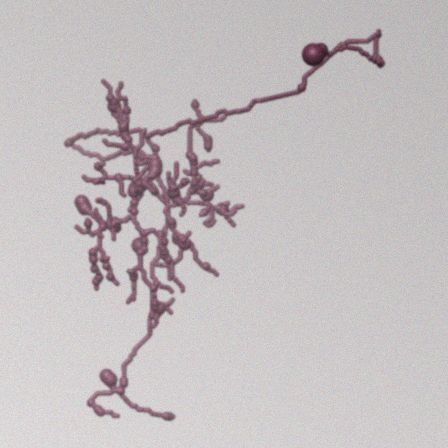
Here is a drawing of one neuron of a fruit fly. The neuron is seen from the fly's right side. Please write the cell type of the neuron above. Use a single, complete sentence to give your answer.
To this neuron applies the cell type name Cm6.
